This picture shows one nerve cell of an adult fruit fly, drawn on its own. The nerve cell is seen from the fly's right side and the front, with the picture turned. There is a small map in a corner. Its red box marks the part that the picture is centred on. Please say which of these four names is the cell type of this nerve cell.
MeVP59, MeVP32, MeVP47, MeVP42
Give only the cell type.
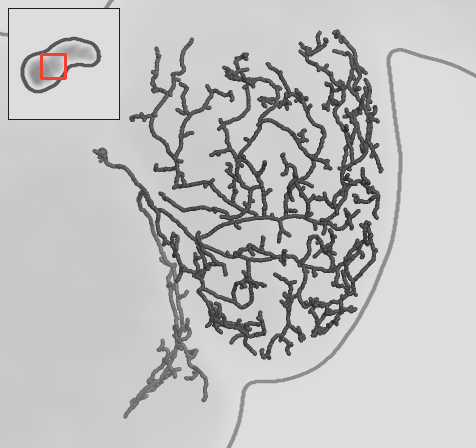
MeVP32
